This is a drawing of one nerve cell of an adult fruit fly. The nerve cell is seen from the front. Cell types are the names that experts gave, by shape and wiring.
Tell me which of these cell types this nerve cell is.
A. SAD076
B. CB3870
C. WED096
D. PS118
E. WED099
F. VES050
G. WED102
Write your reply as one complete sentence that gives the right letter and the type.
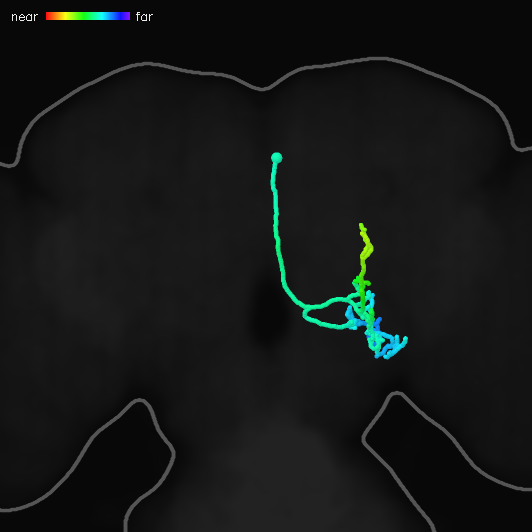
Named in option C, WED096 is the cell type of the nerve cell.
